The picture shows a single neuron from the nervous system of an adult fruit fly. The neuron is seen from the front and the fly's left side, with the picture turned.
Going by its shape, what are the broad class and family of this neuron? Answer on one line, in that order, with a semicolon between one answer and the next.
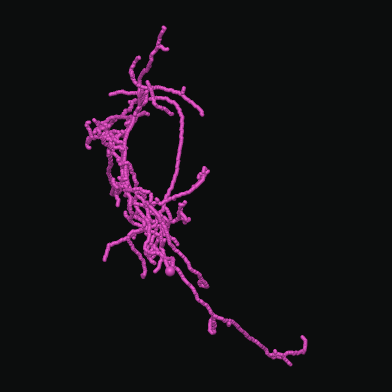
nerve-cord intrinsic neuron; hemilineage 17A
